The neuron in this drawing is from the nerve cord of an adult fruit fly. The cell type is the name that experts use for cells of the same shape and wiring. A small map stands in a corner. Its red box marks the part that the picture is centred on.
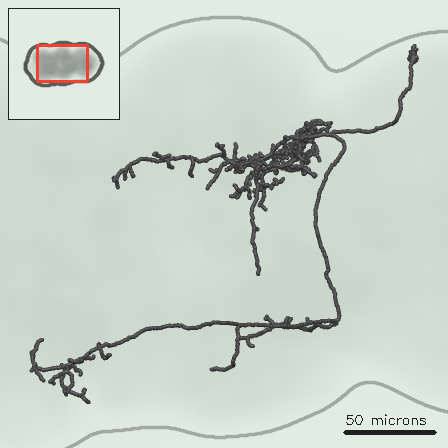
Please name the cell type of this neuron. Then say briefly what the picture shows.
It is of cell type IN08B039. It is a nerve-cord intrinsic neuron. From left to right in the picture it spans about 200 microns. Dozens of branch ends can be seen.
